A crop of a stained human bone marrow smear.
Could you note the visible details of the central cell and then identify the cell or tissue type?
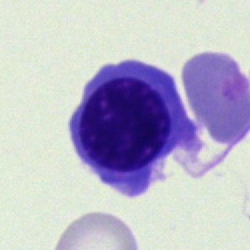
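Most of this one is nucleus, with just a rim of cytoplasm left around it. That rim is broader on the right of the nucleus than on the left, blue, and free of granules. It's an erythroblast.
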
